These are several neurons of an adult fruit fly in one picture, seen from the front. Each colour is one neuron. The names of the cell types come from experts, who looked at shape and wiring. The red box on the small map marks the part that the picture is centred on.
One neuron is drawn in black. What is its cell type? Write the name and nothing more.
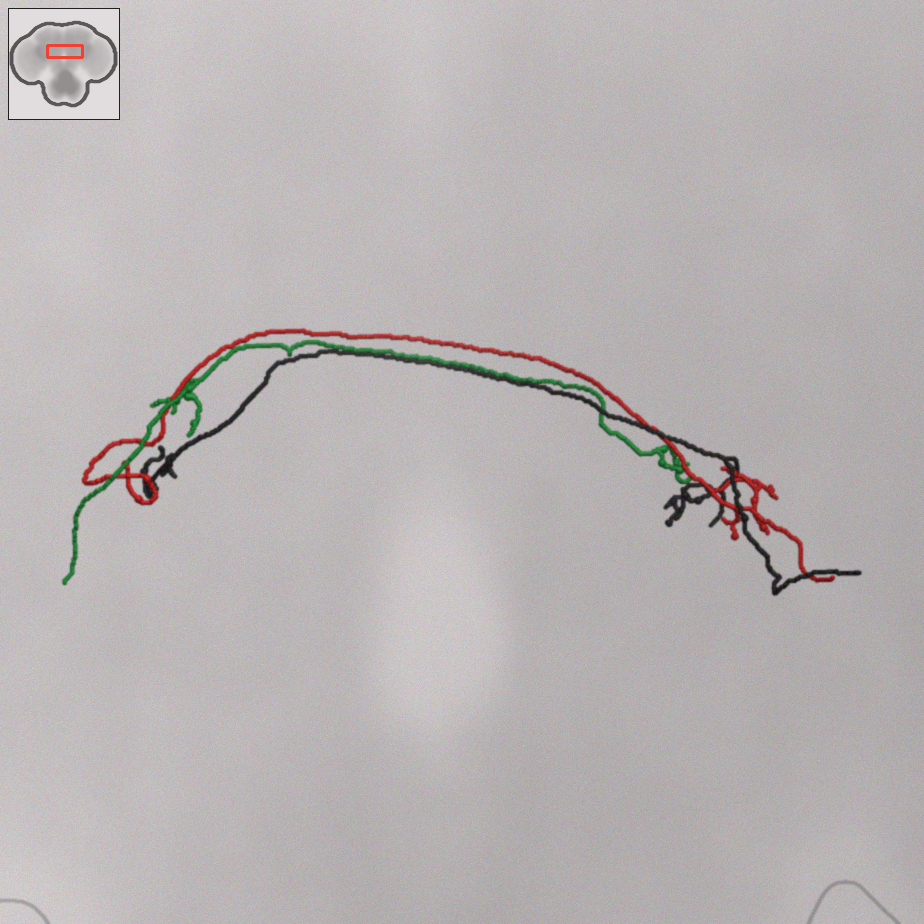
ORN_DC3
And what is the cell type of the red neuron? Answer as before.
ORN_VA1d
